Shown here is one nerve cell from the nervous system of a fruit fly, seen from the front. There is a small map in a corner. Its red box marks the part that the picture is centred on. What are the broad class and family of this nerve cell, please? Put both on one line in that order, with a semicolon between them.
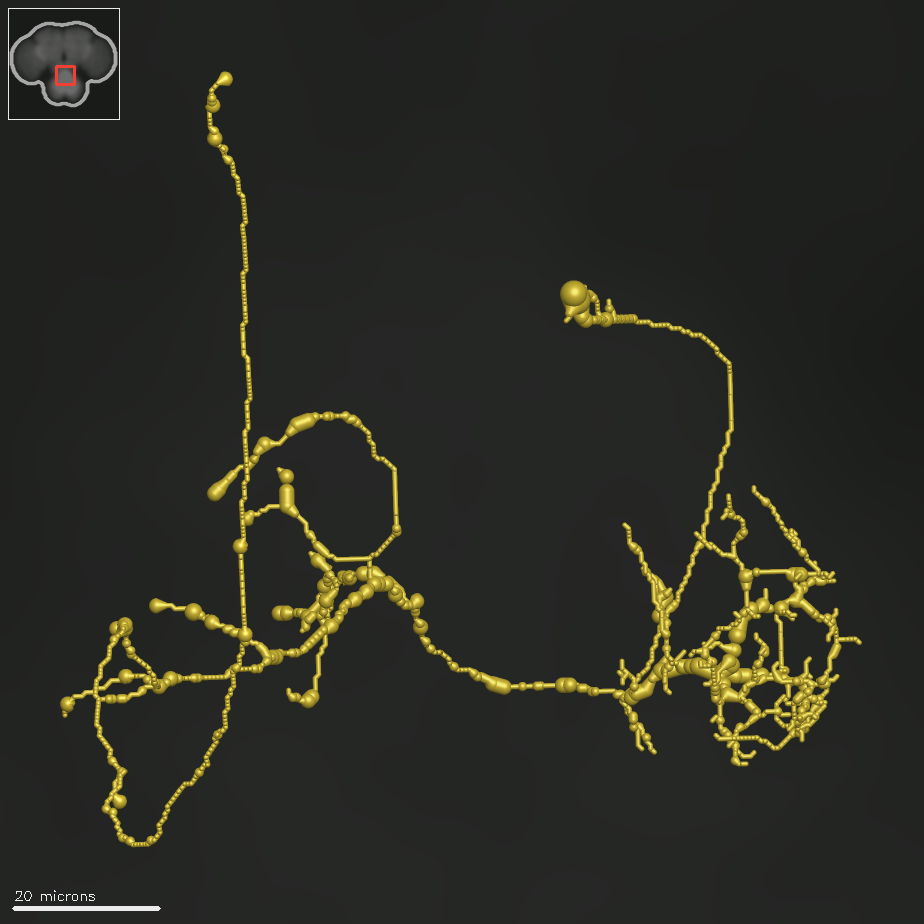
ascending neuron; hemilineage 19B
